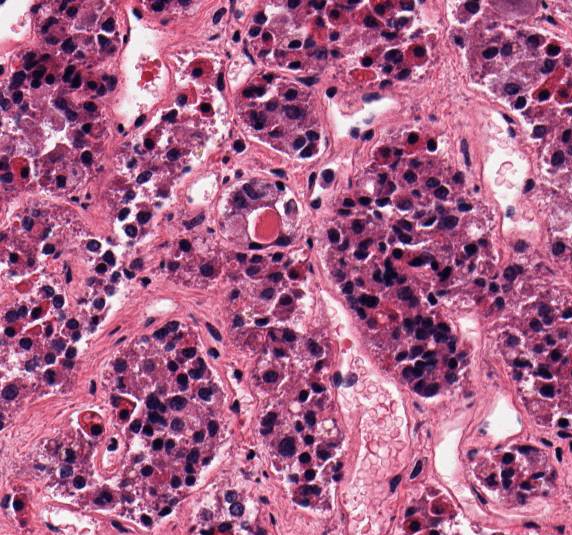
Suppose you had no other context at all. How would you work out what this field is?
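My reading is pars distalis of the pituitary. Across the whole field the cells lie in rounded nests, with thin fibrous septa between them. Nowhere among the nests do I find a gland with an open lumen.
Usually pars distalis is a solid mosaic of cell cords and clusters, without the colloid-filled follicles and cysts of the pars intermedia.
Most nuclei look round, dark and fairly uniform, and near the centre sits a single round, glassy, bright pink globule.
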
